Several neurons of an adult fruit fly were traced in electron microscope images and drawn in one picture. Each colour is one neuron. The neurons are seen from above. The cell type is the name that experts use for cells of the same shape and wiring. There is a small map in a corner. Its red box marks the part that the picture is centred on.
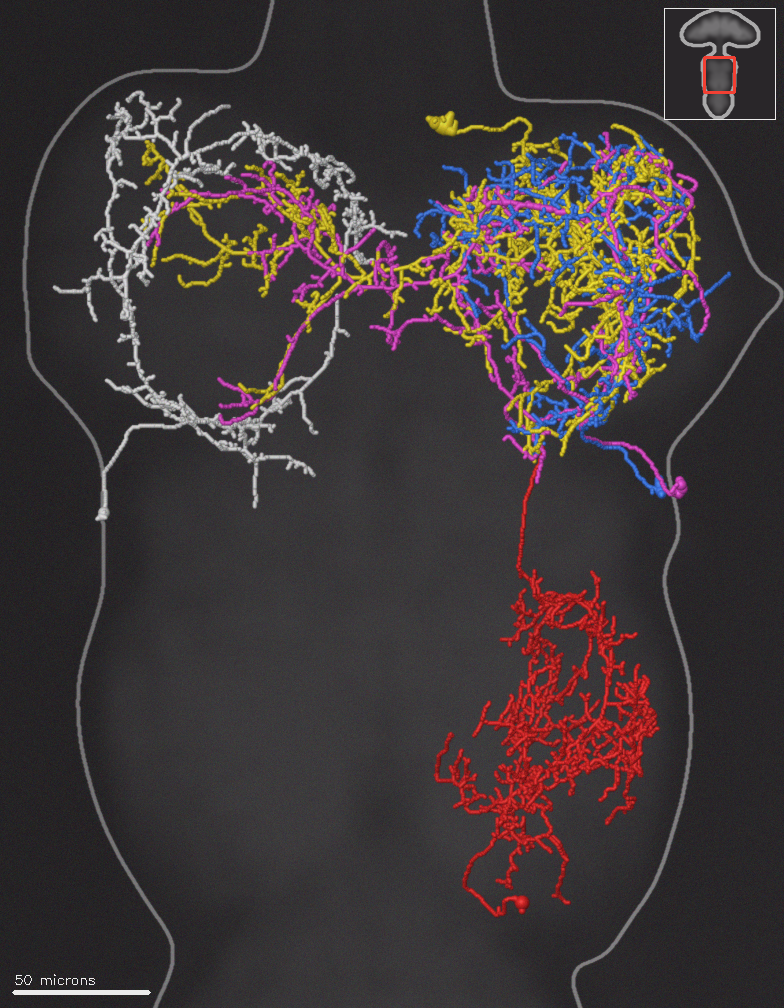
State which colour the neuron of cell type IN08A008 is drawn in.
yellow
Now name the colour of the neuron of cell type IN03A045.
white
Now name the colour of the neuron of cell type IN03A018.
magenta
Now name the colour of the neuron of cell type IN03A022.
blue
